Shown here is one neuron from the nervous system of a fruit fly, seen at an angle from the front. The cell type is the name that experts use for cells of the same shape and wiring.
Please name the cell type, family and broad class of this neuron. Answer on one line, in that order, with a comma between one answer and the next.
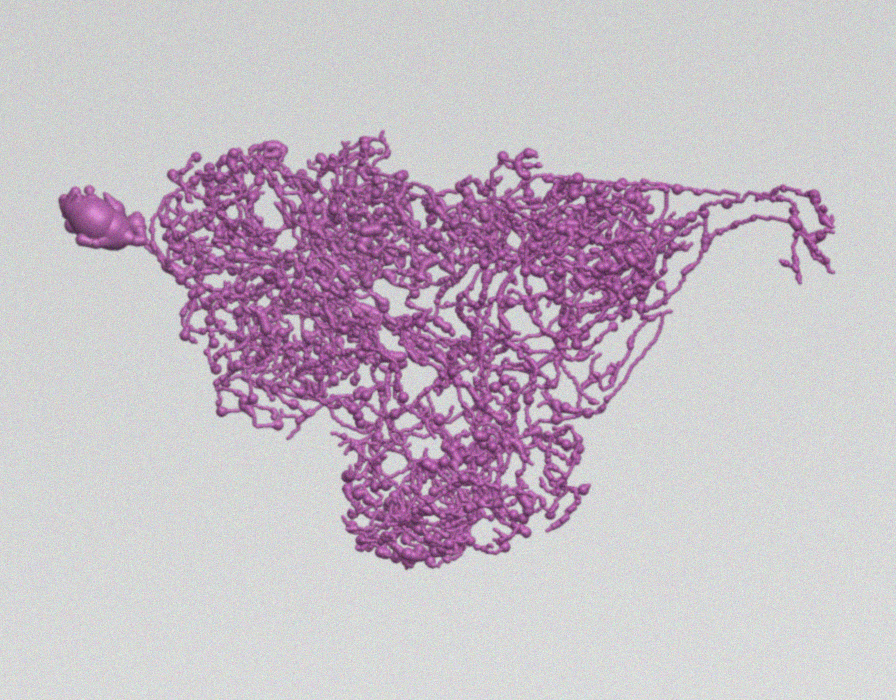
lLN2T_d, hemilineage ALl1_dorsal, central-brain intrinsic neuron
